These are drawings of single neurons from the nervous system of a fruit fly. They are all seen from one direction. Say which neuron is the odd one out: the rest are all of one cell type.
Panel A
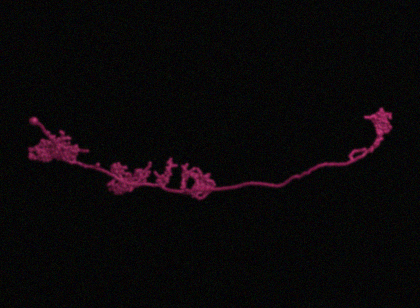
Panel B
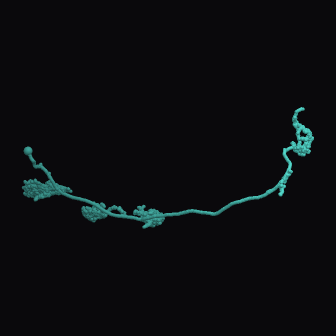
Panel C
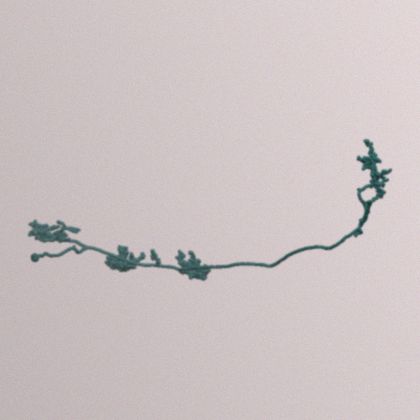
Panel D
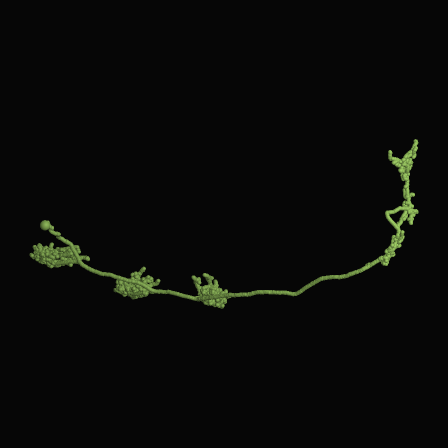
A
